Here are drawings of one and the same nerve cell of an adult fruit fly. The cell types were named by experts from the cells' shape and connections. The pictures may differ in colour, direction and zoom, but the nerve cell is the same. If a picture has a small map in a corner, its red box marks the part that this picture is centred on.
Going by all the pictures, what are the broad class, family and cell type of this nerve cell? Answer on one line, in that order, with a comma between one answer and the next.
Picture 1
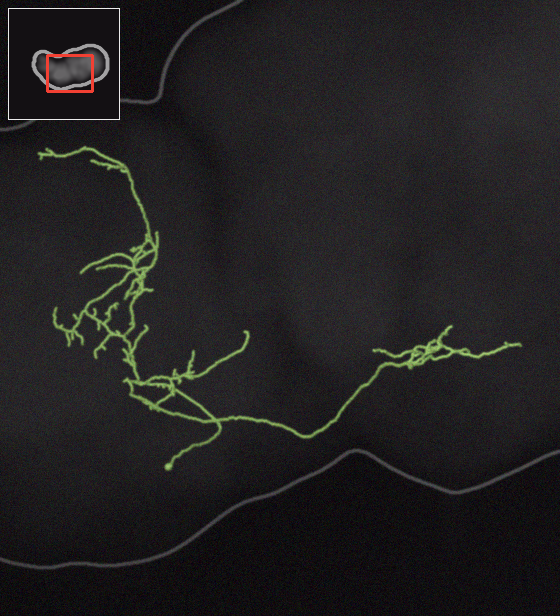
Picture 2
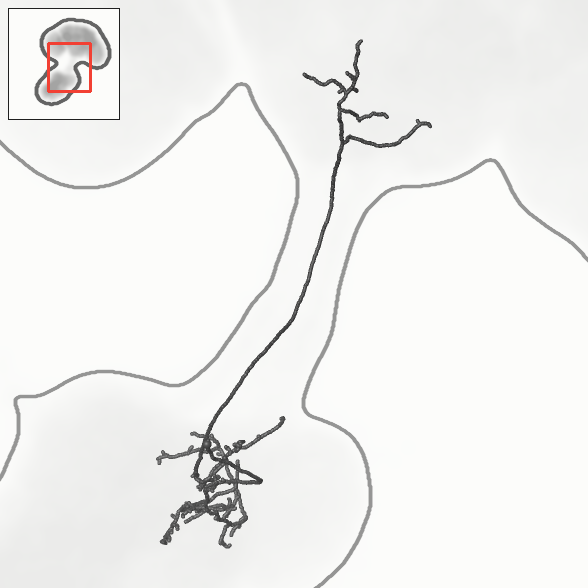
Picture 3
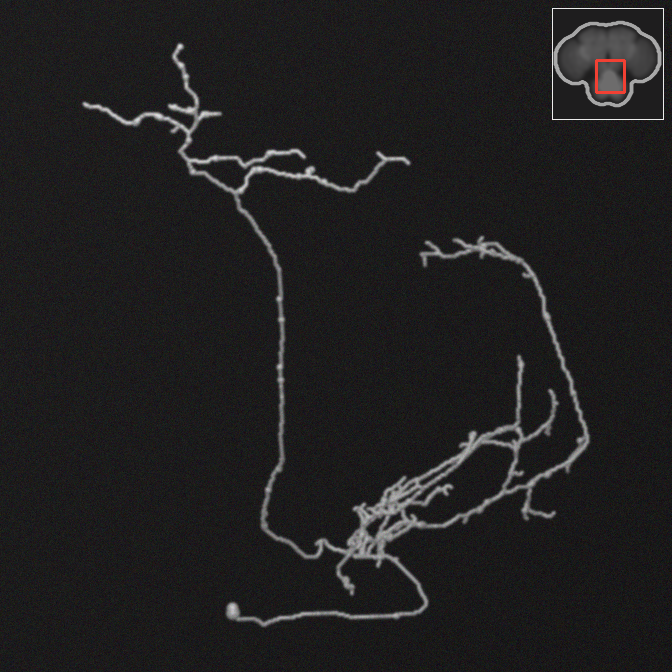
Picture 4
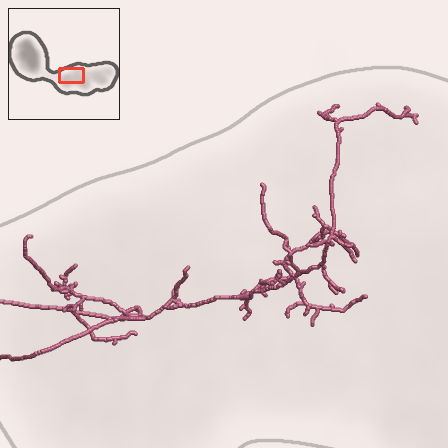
ascending neuron, hemilineage 08B, AN08B103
